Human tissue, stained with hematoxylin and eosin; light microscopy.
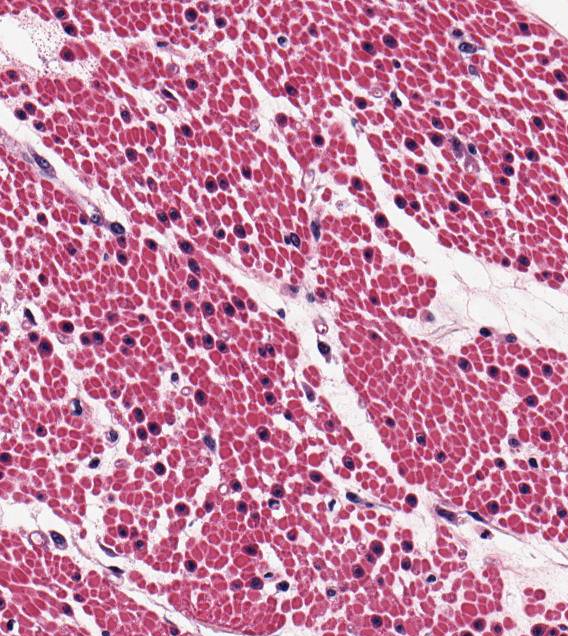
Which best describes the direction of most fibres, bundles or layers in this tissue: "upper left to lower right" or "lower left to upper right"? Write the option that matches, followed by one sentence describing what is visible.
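Upper left to lower right. The profiles are grouped into bundles separated by pale clefts that run diagonally from upper left to lower right.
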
